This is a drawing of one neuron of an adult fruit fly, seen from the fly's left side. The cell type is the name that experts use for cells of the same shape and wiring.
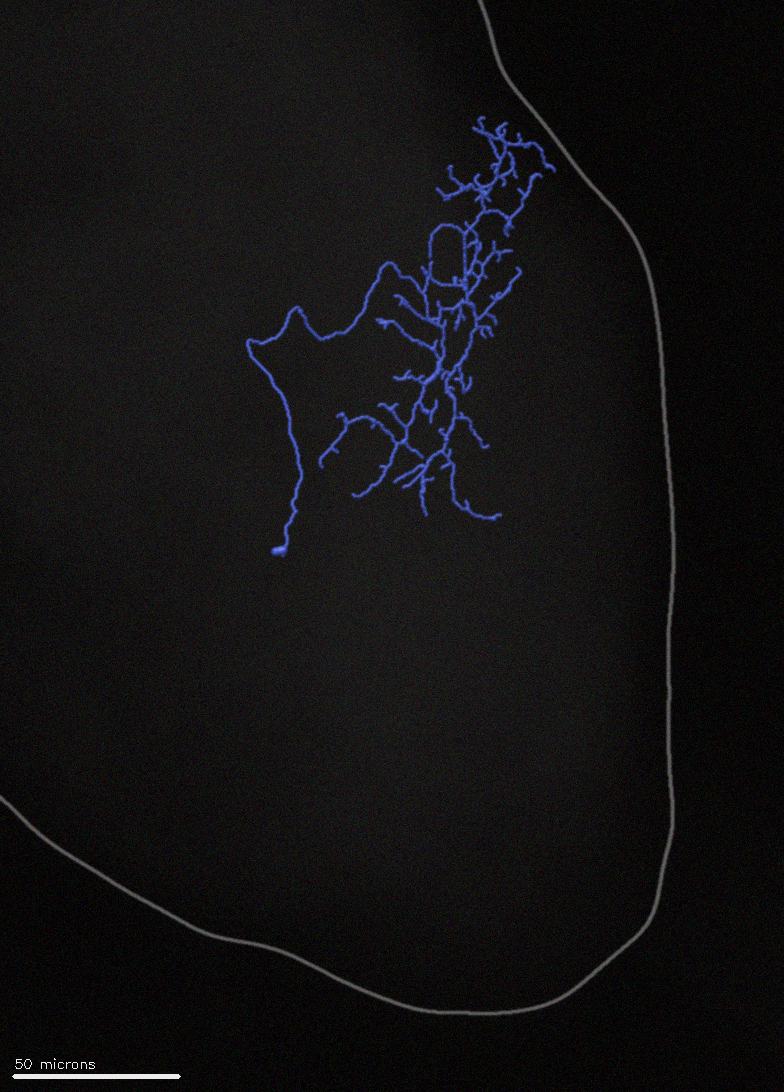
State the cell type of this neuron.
Cm20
